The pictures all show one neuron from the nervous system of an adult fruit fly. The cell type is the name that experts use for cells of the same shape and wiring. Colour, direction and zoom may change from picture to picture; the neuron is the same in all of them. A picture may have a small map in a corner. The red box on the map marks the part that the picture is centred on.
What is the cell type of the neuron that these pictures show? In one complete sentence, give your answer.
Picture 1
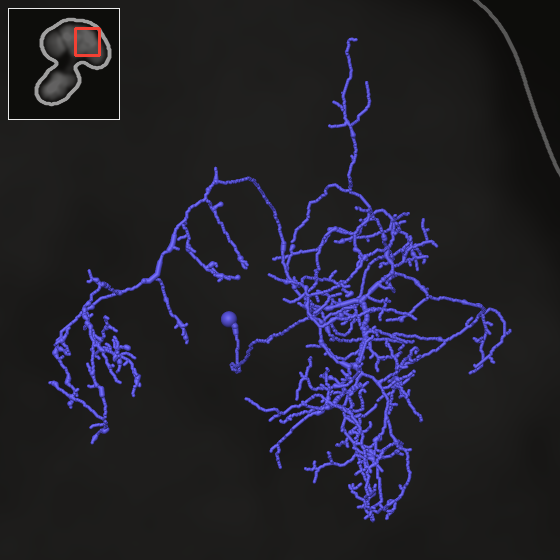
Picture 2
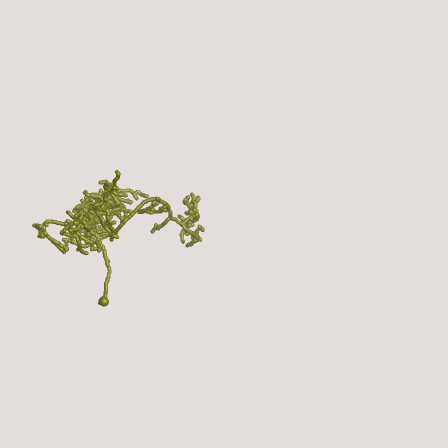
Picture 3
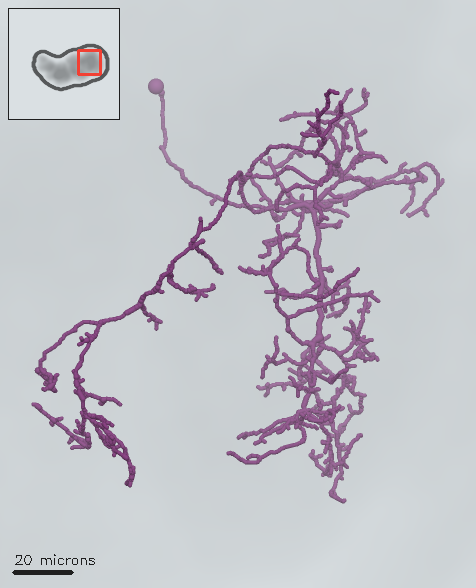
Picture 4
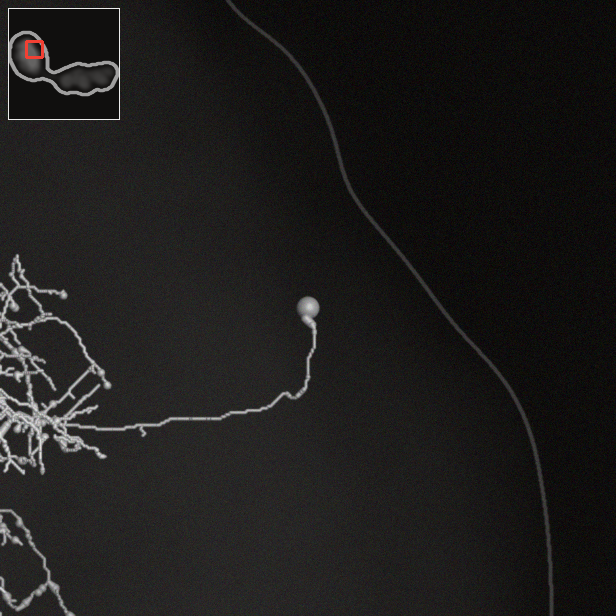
The cell type to which this neuron belongs is AVLP706m.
